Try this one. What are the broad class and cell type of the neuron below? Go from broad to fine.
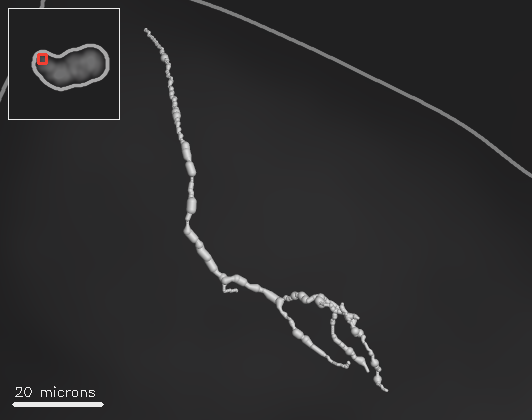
sensory neuron entering the nerve cord; SNxx03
